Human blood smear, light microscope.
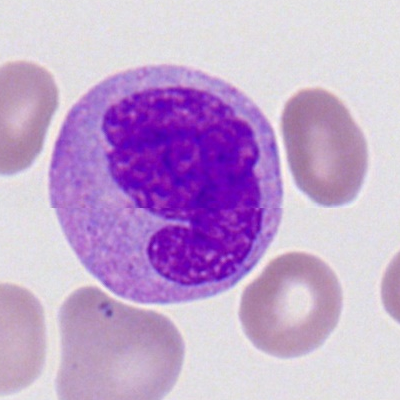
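Monocyte, nucleus set toward the right, leaving a wider band of cytoplasm on the left. The nucleus is deeply indented, its notch opening toward the lower left. The chromatin is patchy, with darker clumps between paler spaces. The cytoplasm holds fine, faint, dust-like granules.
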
